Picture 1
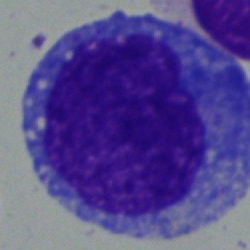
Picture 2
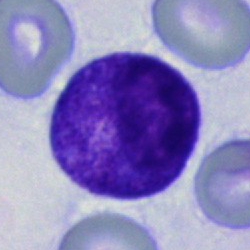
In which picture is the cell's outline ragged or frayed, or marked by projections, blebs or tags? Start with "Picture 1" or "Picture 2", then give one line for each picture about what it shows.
Picture 1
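What picture 1 shows: The cell edge is slightly bumpy rather than smooth.
What picture 2 shows: The cell has a round, smooth outline.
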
